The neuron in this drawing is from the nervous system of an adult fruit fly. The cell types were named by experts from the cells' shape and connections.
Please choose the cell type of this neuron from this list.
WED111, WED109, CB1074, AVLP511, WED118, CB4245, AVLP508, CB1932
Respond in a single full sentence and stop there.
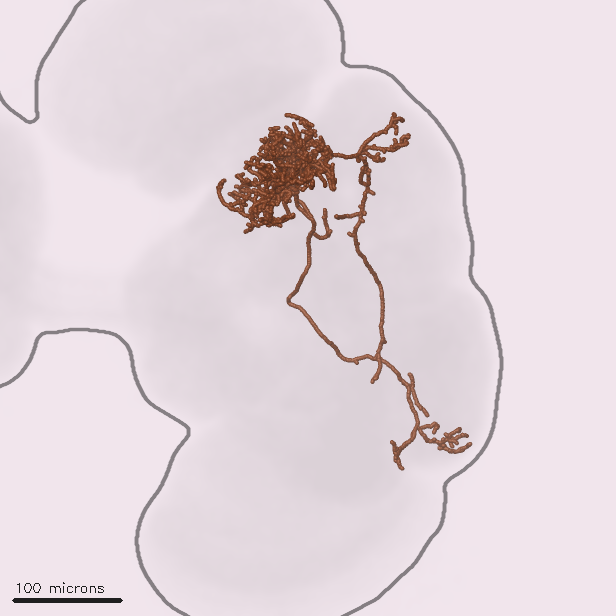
Regarding its cell type, the neuron is AVLP508.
